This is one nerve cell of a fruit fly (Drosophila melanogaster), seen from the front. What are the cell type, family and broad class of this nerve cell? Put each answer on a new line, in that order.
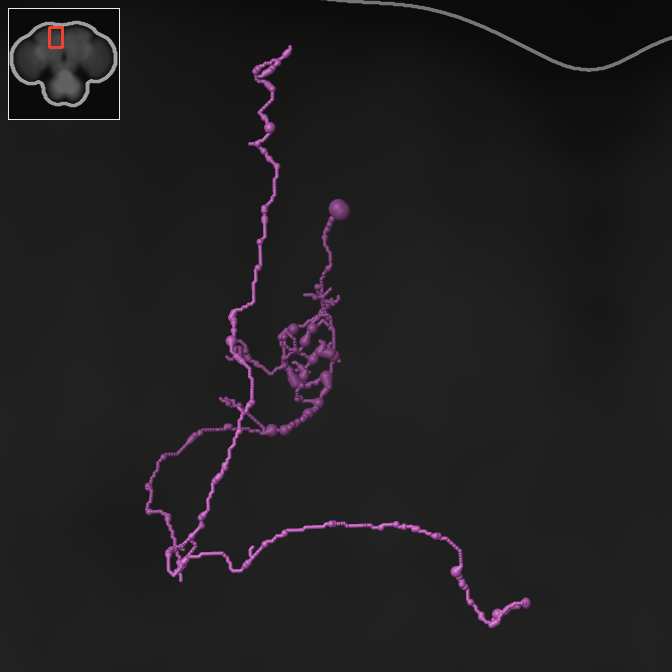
KCab-m
class Kenyon Cell
central-brain intrinsic neuron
